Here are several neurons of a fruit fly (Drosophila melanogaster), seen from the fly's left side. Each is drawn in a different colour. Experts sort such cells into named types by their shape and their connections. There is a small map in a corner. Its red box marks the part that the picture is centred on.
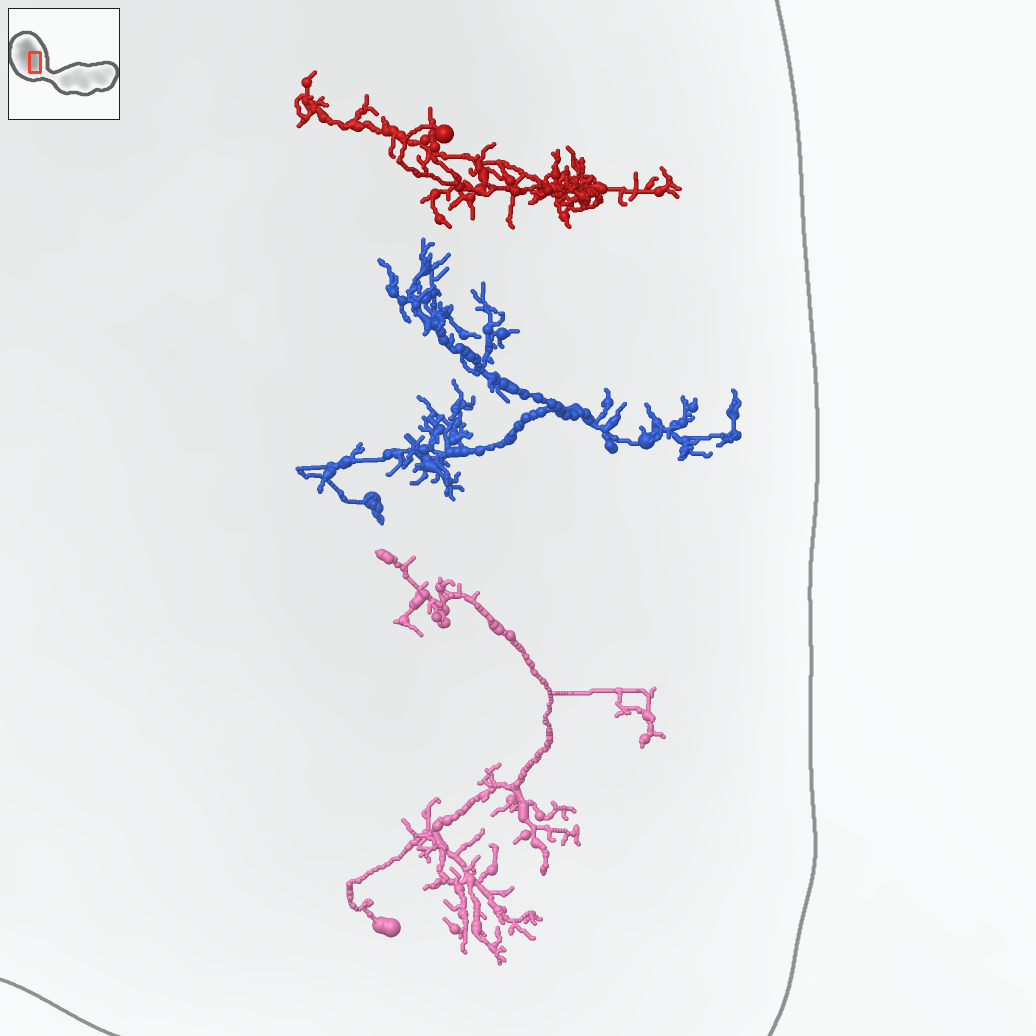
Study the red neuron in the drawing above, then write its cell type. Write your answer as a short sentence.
The cell type is TmY5a.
